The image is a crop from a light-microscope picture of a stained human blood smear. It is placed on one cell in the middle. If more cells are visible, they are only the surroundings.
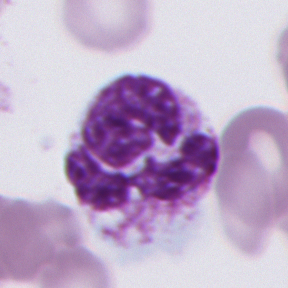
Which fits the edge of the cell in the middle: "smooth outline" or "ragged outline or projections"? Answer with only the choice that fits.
Ragged outline or projections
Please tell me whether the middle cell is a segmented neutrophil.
yes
